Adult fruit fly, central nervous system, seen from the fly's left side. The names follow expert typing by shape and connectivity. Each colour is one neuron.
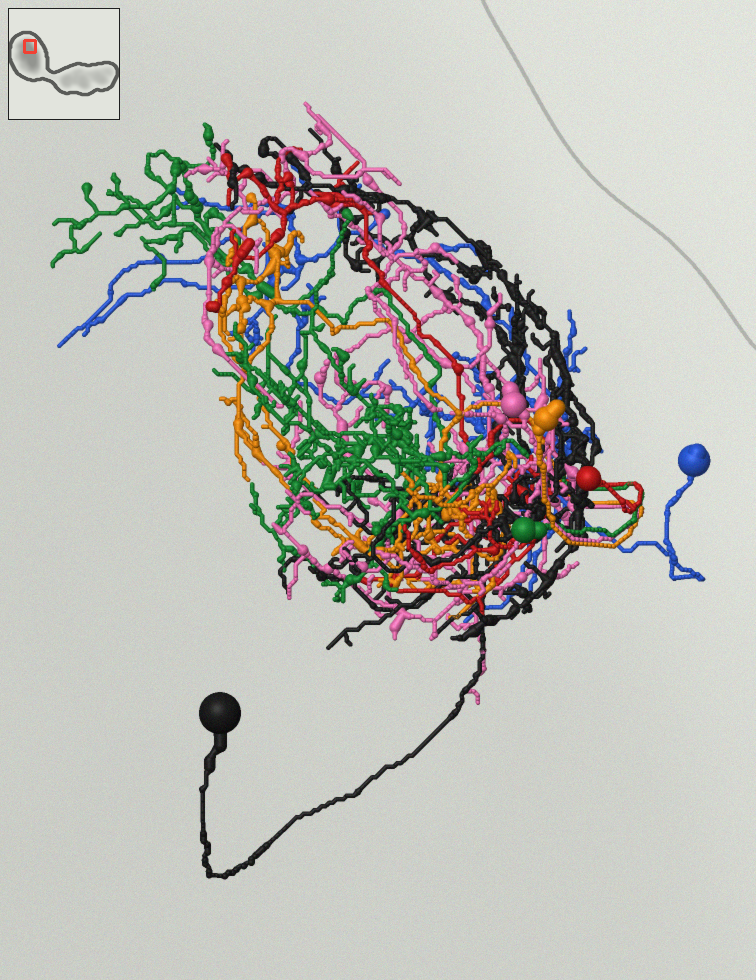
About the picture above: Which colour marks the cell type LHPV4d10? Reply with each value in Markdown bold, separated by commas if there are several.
**green**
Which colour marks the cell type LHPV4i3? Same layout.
**red**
